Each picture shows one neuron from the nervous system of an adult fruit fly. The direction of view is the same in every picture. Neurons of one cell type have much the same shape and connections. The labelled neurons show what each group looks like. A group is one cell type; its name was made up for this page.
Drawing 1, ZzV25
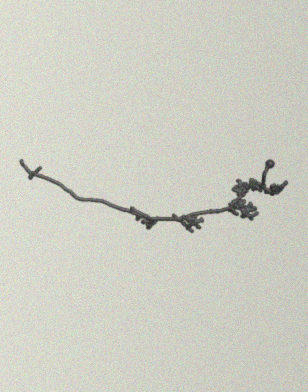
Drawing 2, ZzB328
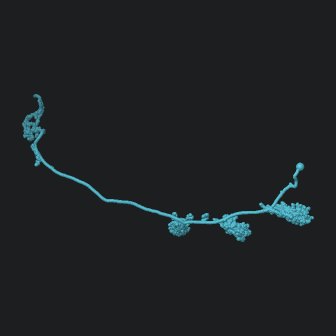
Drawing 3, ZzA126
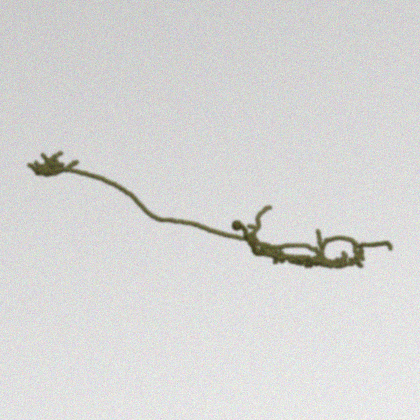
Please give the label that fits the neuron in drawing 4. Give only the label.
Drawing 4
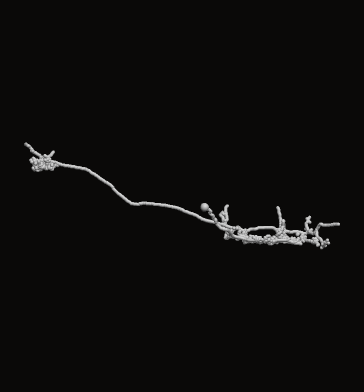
ZzA126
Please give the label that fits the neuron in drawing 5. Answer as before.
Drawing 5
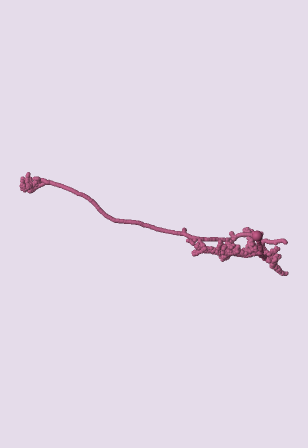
ZzA126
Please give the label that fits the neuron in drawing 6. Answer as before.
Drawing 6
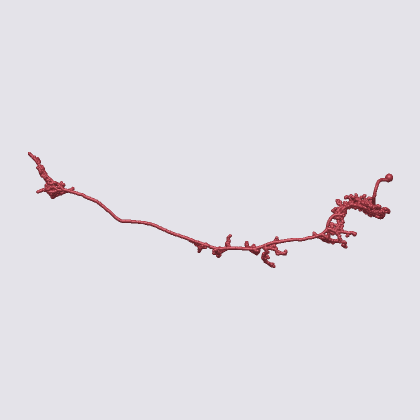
ZzV25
